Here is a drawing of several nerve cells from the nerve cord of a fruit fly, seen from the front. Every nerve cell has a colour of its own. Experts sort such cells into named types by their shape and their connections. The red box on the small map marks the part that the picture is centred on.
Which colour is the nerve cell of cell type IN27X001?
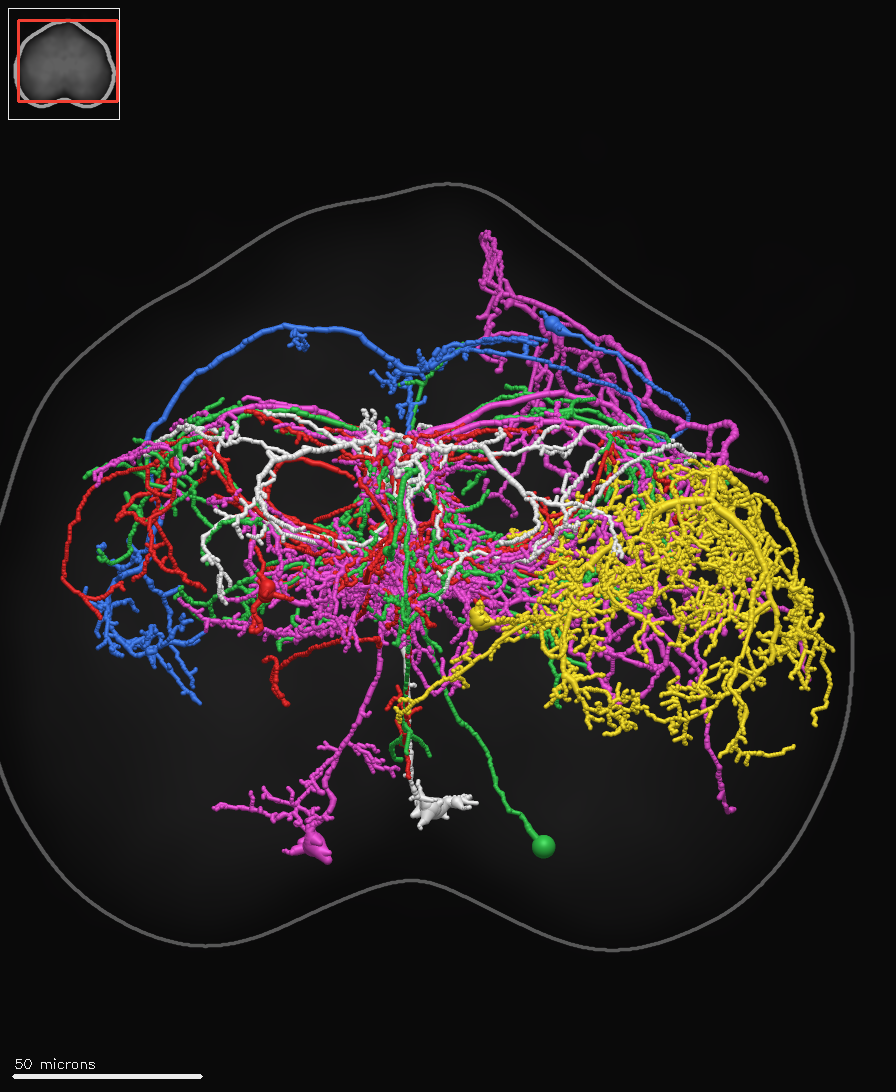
magenta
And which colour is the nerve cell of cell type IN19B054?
blue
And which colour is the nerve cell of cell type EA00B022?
white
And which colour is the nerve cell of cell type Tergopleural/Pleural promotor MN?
yellow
